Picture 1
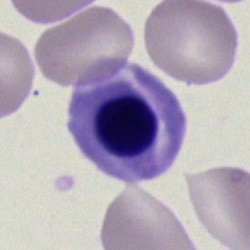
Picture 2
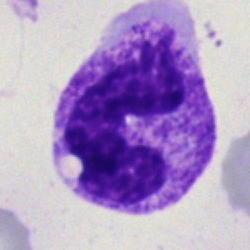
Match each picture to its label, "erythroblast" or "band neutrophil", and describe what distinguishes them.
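Picture 1 shows an erythroblast; picture 2 shows a band neutrophil. In the erythroblast the chromatin is dense and uniformly dark, with no open pattern, and no nucleoli are visible.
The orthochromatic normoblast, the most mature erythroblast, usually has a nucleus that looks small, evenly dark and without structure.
In the band neutrophil the nucleus is deeply indented and folded into an S-like shape, with dark purple, coarsely clumped chromatin.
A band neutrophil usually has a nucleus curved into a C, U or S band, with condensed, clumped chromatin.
The outlines also differ: the erythroblast is roughly round, whereas the band neutrophil is oval and narrows toward the top. A broad rim of cytoplasm without granules surrounds the erythroblast's nucleus, with a pale crescent just to the right of the nucleus. In the band neutrophil, pale grey-blue cytoplasm with few granules lies at the top of the cell, and one round clear vacuole sits at its lower left edge.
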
